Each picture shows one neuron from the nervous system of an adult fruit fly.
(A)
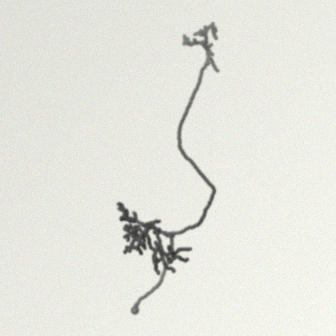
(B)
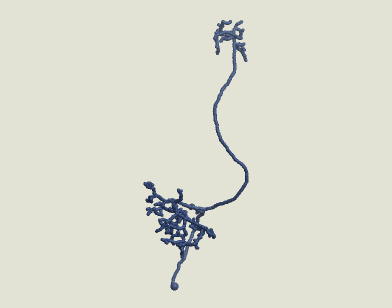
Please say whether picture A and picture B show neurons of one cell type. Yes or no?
yes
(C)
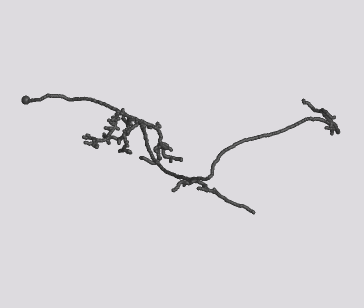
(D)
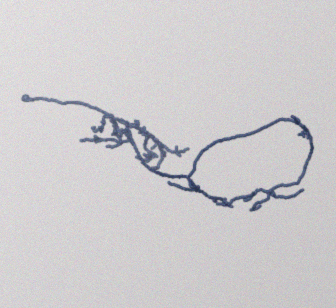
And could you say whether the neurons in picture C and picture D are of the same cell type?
yes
